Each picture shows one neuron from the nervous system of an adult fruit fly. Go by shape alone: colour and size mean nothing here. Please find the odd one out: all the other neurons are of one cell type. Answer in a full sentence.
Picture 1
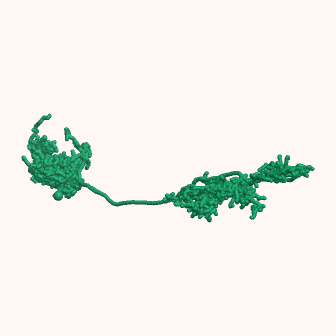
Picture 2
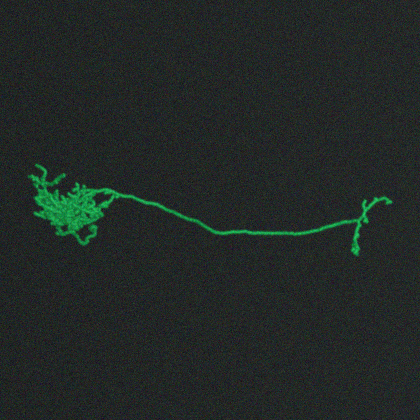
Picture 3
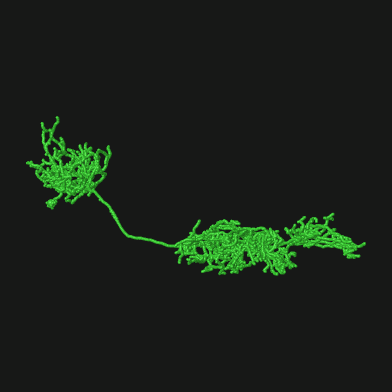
The neuron in picture 2 is of another cell type than the rest.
